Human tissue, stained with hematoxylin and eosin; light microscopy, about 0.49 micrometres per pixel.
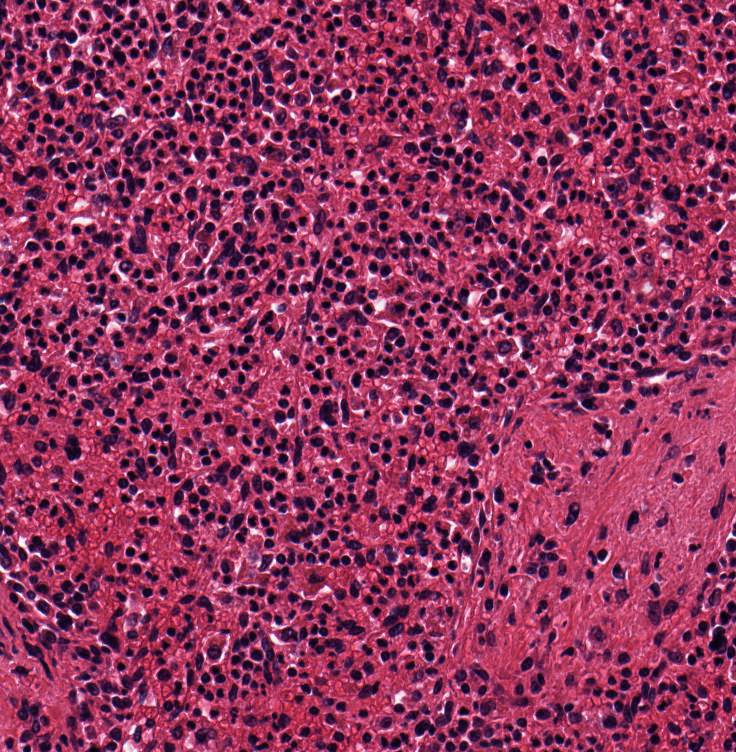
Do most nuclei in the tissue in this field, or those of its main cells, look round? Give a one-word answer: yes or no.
Yes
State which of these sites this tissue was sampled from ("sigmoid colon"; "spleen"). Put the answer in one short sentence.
The site this tissue was sampled from is the spleen.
